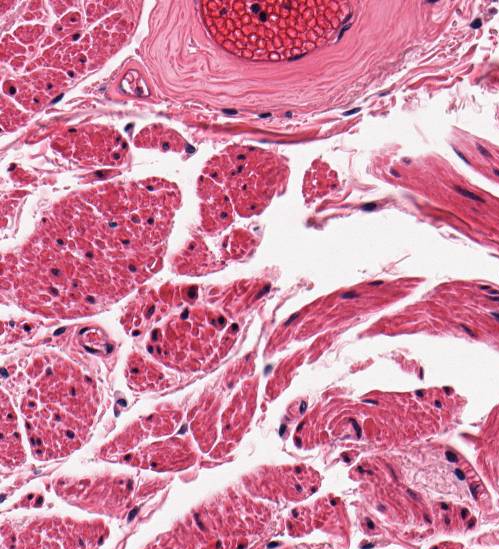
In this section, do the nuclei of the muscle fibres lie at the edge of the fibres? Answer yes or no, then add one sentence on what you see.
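No. In the cross-sectioned bundles, only some cell profiles contain a single dark nucleus lying inside the cell rather than at its edge.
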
